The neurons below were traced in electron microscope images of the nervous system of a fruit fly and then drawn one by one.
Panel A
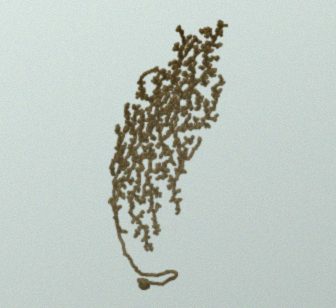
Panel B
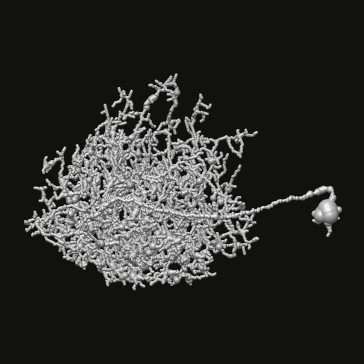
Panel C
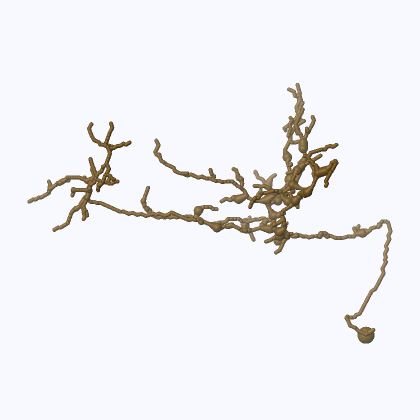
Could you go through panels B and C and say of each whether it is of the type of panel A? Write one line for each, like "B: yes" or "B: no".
B: no
C: no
